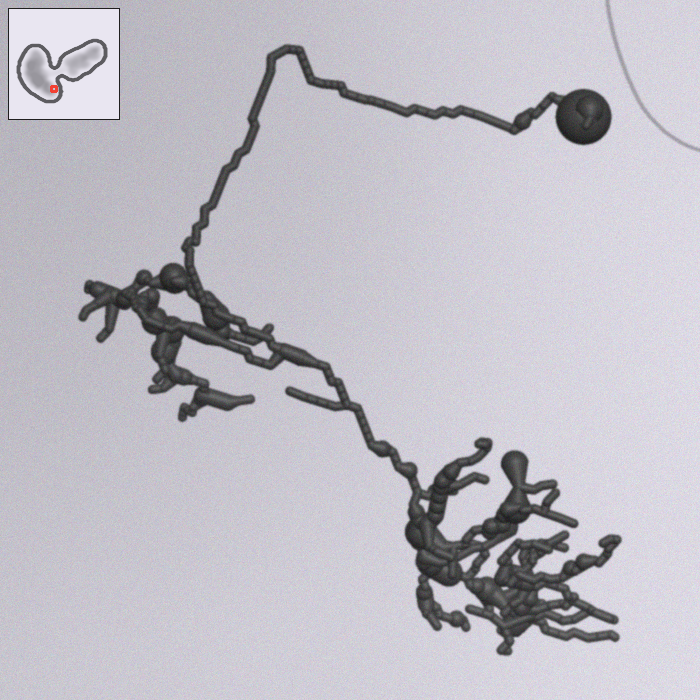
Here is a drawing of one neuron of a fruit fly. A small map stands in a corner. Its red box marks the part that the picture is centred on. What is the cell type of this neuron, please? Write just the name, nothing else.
T4a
